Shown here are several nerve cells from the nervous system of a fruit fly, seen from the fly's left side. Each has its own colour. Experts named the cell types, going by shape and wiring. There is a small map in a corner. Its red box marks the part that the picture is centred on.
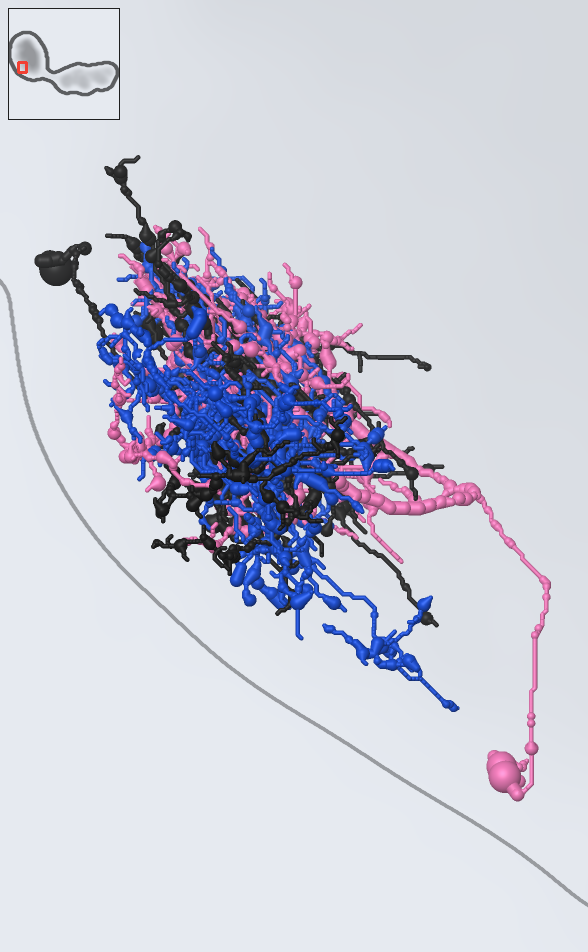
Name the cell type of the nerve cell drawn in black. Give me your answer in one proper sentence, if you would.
The cell type given to this nerve cell is GNG391.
